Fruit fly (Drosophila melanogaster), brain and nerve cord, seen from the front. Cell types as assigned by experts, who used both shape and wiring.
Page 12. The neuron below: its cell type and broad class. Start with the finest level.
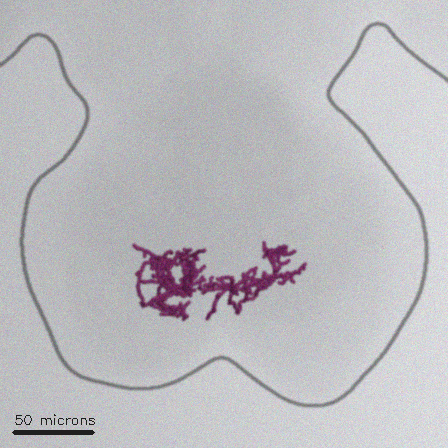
INXXX056; nerve-cord intrinsic neuron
